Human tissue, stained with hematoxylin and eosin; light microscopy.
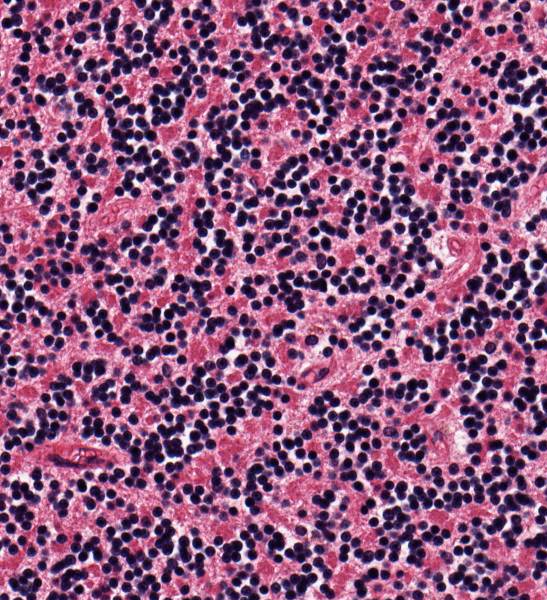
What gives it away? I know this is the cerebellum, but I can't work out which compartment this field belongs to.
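I'd call this the granular layer. Small round cells with evenly dark nuclei and scant cytoplasm pack the whole field, with pale pink nucleus-free islands scattered among them.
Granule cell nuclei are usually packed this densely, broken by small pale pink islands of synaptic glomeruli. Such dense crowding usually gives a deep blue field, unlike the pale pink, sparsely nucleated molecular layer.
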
